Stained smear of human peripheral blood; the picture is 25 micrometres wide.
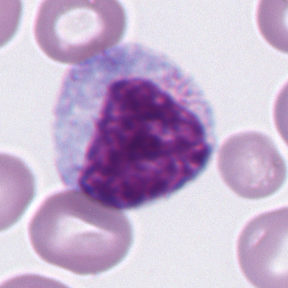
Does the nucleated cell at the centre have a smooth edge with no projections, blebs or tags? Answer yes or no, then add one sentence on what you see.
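Yes. The cell outline is smooth and roughly oval.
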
